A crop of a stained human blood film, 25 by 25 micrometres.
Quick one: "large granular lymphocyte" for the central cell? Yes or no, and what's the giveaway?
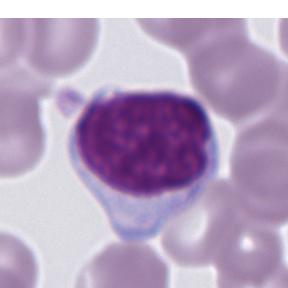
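Chromatin: it is coarse and clumped into darker purple patches.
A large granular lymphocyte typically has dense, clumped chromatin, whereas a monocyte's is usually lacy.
This feature goes with large granular lymphocyte and not with monocyte. Nuclear shape: the nucleus is oval in outline, about 12 by 9 micrometres, and lies toward the top of the cell.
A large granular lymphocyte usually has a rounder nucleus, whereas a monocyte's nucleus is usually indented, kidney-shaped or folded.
The oval outline sides with large granular lymphocyte rather than monocyte. Nucleoli: none can be seen, in keeping with large granular lymphocyte.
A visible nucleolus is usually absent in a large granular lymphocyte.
Cytoplasm: it is pale blue, with no vacuoles.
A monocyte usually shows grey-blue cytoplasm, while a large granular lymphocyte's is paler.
The pale tint goes with large granular lymphocyte. Size: the cell is about 13 micrometres across, and the nucleus fills about 70% of its area. Shape: the lower part of the cell narrows into a broad tapering extension of cytoplasm. Taken together, large granular lymphocyte fits and monocyte does not.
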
